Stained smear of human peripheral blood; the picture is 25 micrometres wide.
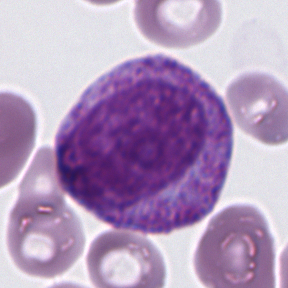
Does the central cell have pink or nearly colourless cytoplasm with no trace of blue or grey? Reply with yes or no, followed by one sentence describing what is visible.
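No. The cytoplasm is deep blue-purple.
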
